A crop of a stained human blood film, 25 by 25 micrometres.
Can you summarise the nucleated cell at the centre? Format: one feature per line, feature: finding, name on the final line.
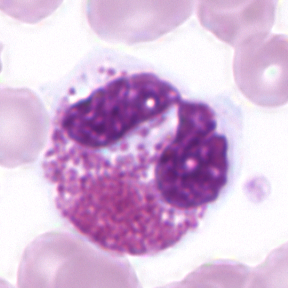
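Nucleus: divided into two lobes.
Lobe position: along the upper and right parts of the cell.
Granule distribution: most crowded in the lower half.
Granule size: roughly even.
Name: eosinophil.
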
